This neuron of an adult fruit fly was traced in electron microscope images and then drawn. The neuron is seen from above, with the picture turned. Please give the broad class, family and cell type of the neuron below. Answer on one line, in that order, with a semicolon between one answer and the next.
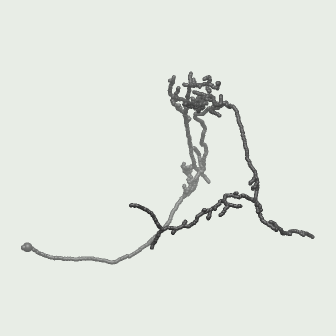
central-brain intrinsic neuron; hemilineage WEDa2; PLP028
